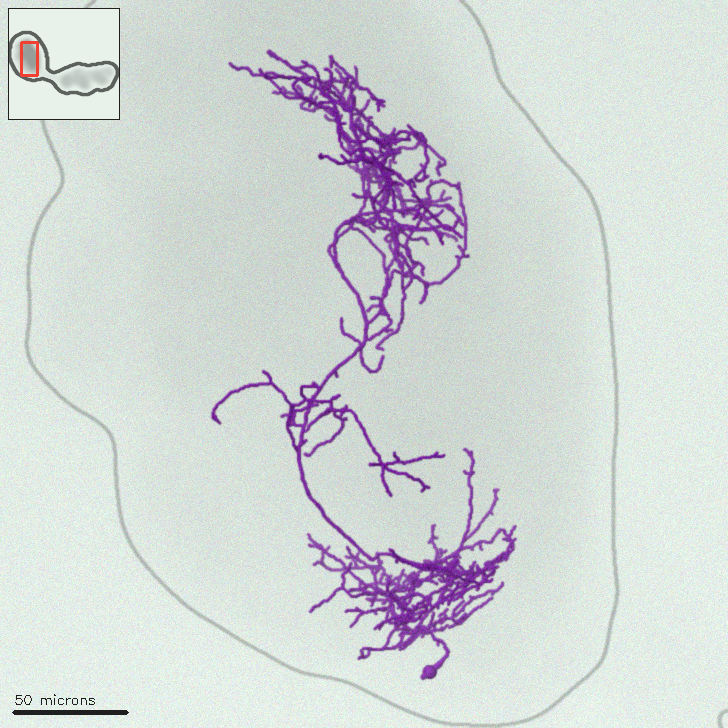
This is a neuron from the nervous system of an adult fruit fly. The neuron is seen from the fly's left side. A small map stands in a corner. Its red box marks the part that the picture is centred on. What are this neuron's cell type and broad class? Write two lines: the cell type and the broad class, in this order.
GNG579
central-brain intrinsic neuron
